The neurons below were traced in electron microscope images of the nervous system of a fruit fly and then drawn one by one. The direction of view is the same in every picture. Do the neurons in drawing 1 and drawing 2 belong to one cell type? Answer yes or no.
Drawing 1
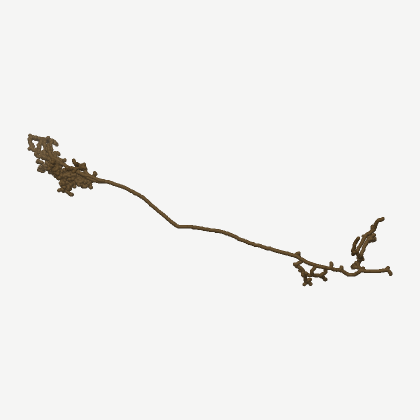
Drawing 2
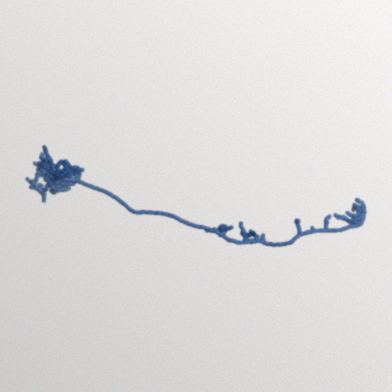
no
